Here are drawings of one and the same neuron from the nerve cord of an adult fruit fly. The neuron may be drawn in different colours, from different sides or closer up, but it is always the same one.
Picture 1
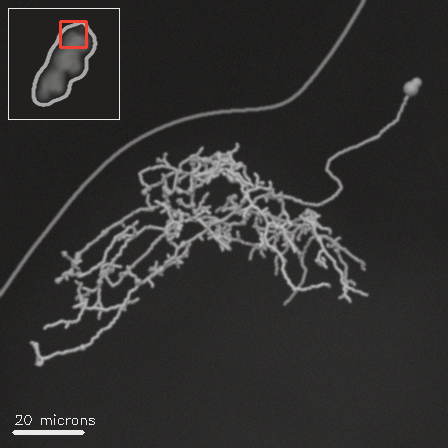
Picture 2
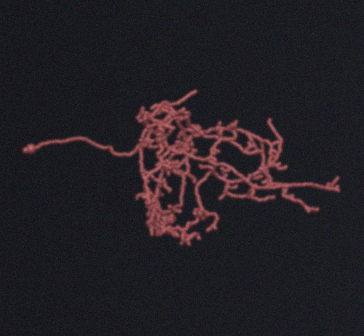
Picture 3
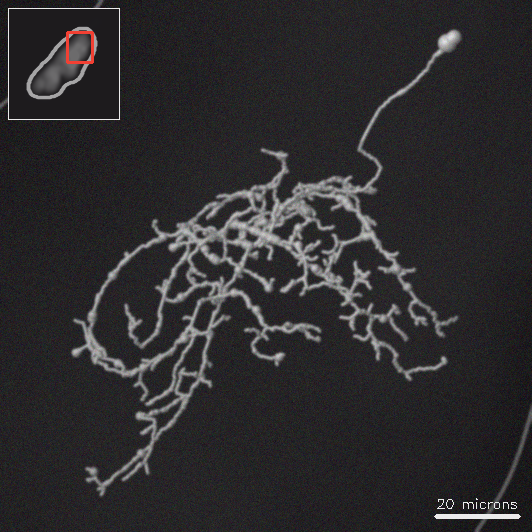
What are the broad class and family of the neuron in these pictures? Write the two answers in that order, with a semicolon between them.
nerve-cord intrinsic neuron; hemilineage 16B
